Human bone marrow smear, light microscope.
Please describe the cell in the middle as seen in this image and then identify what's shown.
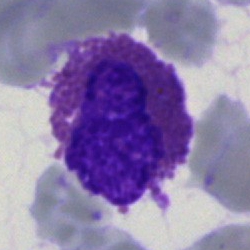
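Start with the edge: the outline is roughly oval, and granules give it a bumpy, ragged look. Inside, the cytoplasm is packed with coarse purple granules, and no nucleoli can be seen in the nucleus. At the lower right, a few loose granules sit just outside the cell margin. This is an eosinophil.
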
